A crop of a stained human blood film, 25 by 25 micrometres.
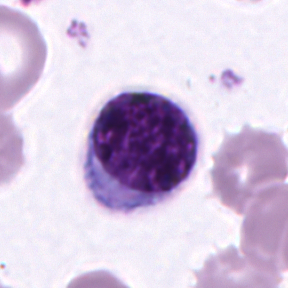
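Plasma cell in a stained peripheral blood smear, the nucleated cell at the centre. I make the cell about 10 micrometres across, and its round nucleus about 9 micrometres across, filling about 70% of the cell's area. That nucleus sits off-centre, toward the upper right, and its chromatin is dark purple and coarsely clumped. The cytoplasm is pale blue, and most of it forms a crescent at the lower left of the cell.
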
